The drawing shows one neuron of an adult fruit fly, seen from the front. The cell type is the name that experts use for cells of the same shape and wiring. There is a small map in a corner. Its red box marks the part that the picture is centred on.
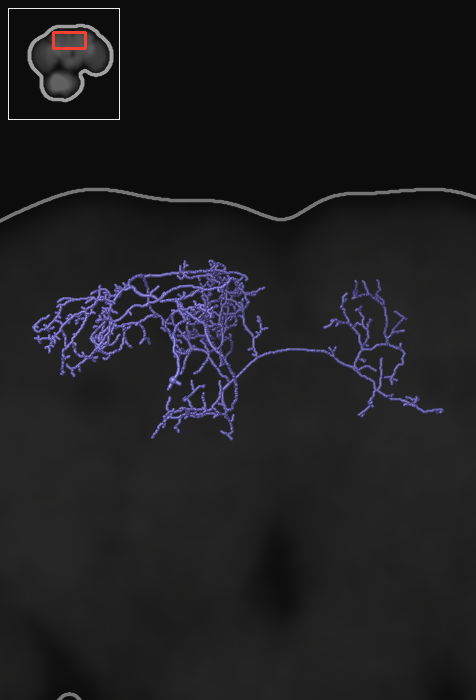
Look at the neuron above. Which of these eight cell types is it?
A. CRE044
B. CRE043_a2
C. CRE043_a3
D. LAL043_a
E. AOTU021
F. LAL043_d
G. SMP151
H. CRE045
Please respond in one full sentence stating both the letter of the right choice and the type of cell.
The cell type is SMP151 for the neuron, matching option G.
